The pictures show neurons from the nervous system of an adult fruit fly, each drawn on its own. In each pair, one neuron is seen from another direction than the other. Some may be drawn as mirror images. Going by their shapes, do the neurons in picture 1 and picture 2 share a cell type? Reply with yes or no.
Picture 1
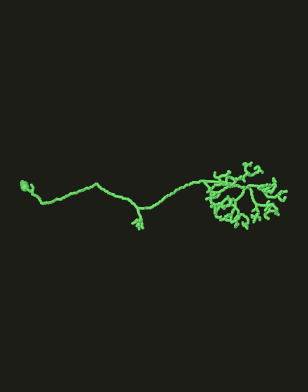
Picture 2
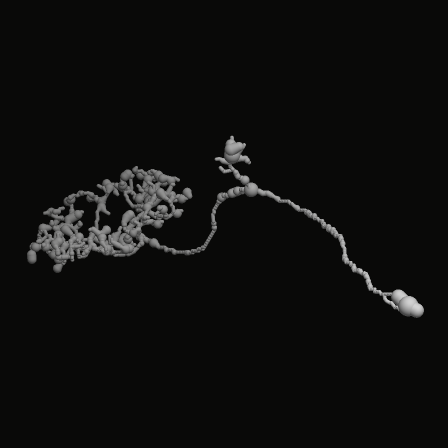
no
